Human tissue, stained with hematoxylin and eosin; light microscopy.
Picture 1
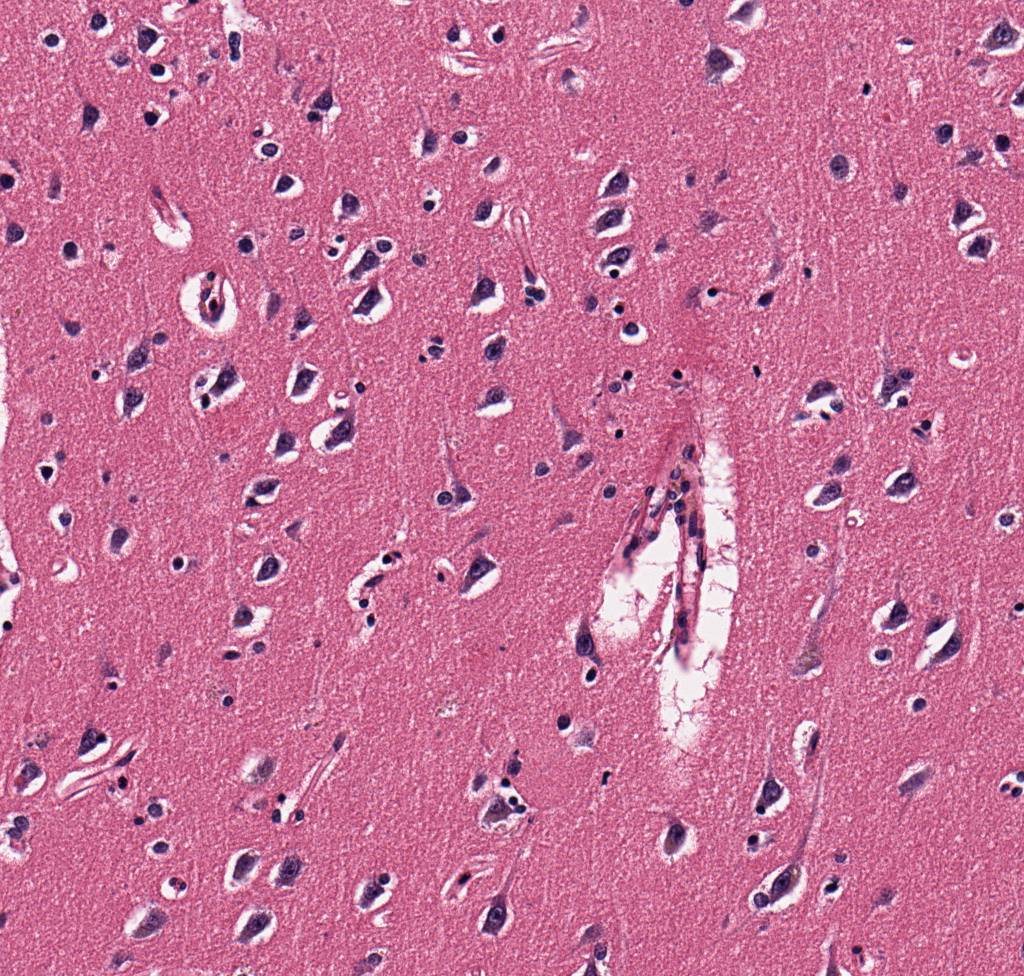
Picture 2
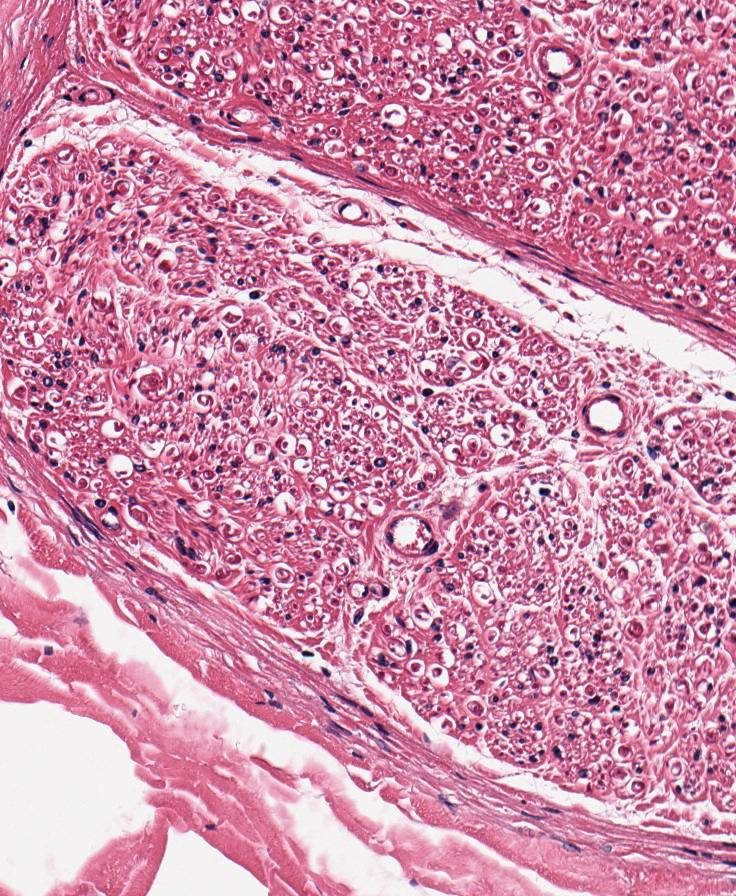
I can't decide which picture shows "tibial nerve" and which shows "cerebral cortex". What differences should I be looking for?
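Picture 1's the cerebral cortex, picture 2 the tibial nerve. The cortex is a finely granular pink background with cells lying singly, many cell bodies ringed by clear white halos, and small round dark nuclei scattered between the larger neurons.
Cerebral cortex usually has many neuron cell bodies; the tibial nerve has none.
In the nerve you get a large fascicle running diagonally through the centre, with fibres cut across, each a small pink axon inside a round clear halo, and small dark oval nuclei spread evenly among them. Small vessels with open lumens sit inside that big fascicle.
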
